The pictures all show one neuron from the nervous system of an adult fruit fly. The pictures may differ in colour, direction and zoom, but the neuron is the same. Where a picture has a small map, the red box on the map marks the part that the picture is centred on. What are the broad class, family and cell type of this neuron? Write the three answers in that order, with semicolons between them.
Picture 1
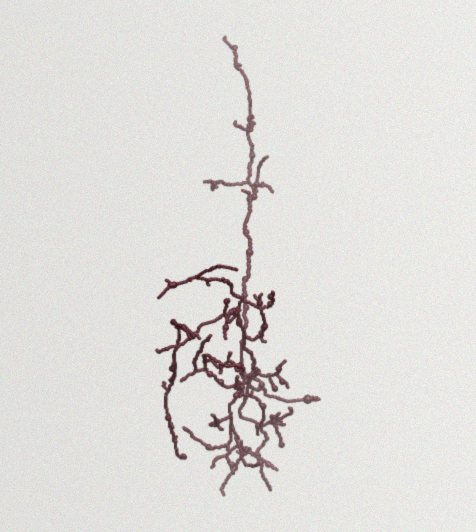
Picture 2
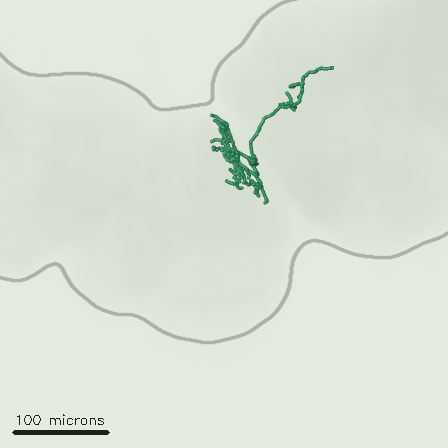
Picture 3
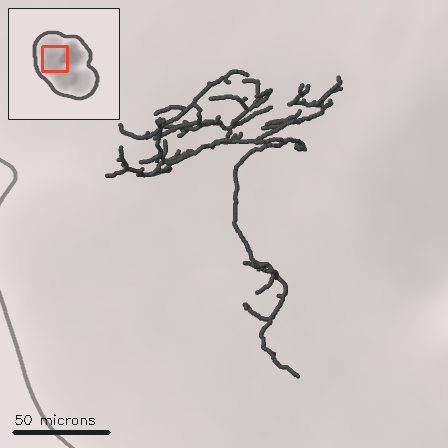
visual centrifugal neuron; LT; LT70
